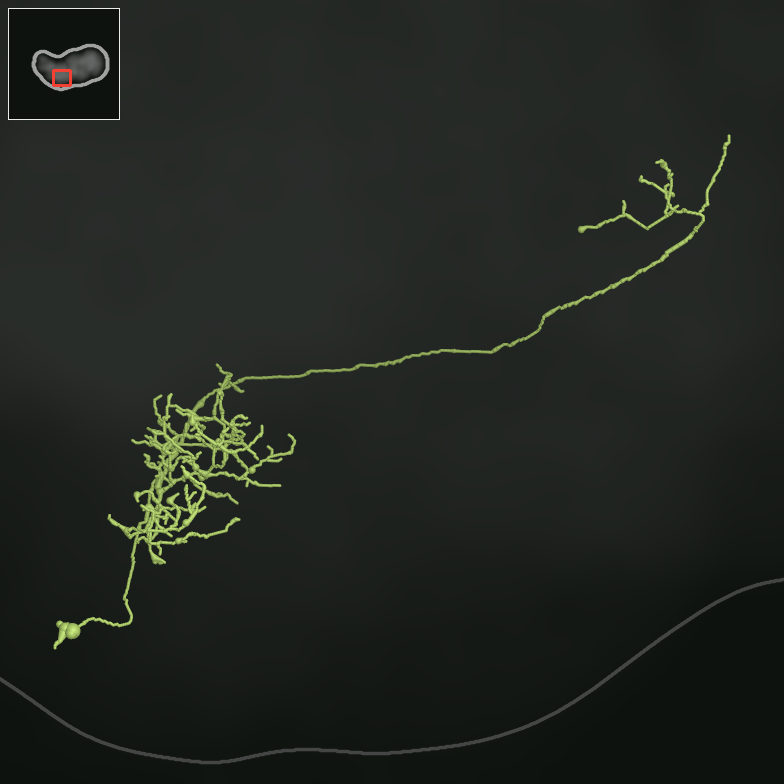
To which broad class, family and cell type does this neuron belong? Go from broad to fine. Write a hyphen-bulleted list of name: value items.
- broad class: optic-lobe intrinsic neuron
- family: Tm
- cell type: Tm26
